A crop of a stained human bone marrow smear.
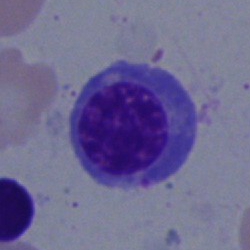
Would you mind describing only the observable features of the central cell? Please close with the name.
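A round outline with a smooth edge encloses a nucleus set off-centre toward the lower left of the cell. The chromatin is coarse and clumped, with paler gaps lying between the dark clumps. The cytoplasm shows no granules. It is an erythroblast.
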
